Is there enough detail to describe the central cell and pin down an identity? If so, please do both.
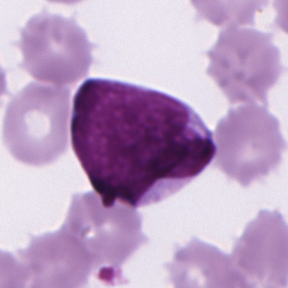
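Outline first: angular, roughly triangular. The nucleus follows it, angular and roughly triangular as well. Cytoplasm appears as a thin rim, mainly along the right and lower-right edge. At the lower edge, a small dark knob projects from the cell. The name is myeloblast.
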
